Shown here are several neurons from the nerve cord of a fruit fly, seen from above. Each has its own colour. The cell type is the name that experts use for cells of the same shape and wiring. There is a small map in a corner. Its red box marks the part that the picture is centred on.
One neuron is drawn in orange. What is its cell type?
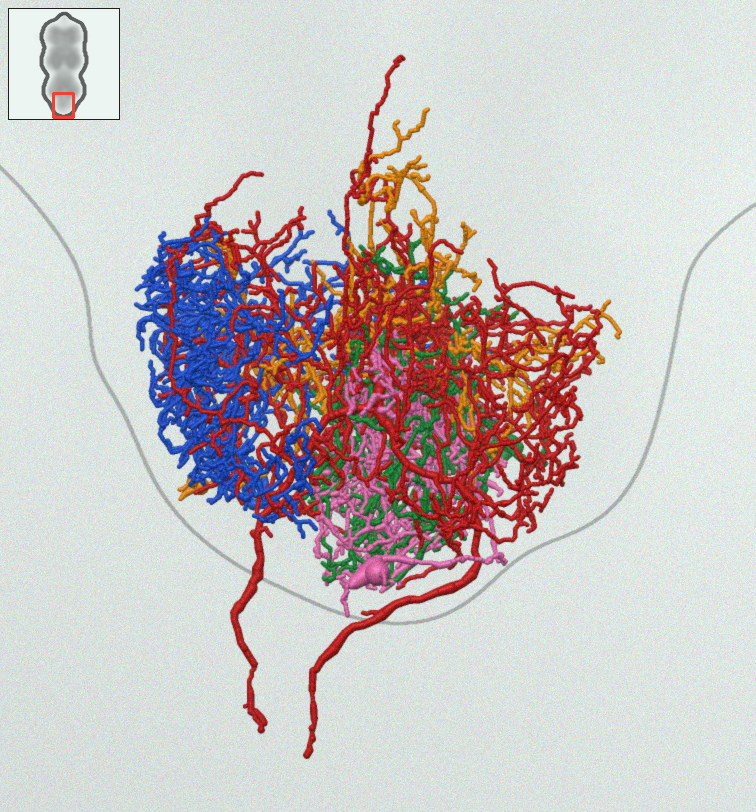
INXXX442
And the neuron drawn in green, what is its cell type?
INXXX345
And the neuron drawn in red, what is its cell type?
EN00B004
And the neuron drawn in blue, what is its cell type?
SNxx08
